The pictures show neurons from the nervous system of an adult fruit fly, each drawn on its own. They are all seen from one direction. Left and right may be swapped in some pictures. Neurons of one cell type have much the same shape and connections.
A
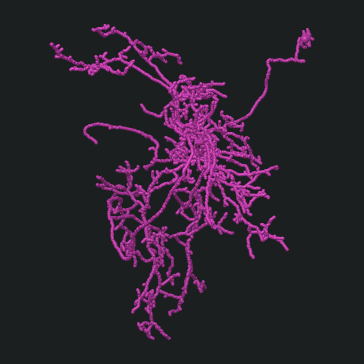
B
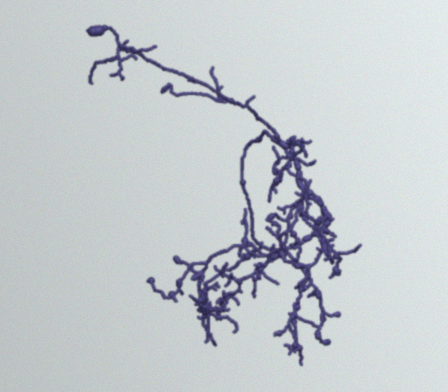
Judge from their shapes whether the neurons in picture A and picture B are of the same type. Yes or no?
no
